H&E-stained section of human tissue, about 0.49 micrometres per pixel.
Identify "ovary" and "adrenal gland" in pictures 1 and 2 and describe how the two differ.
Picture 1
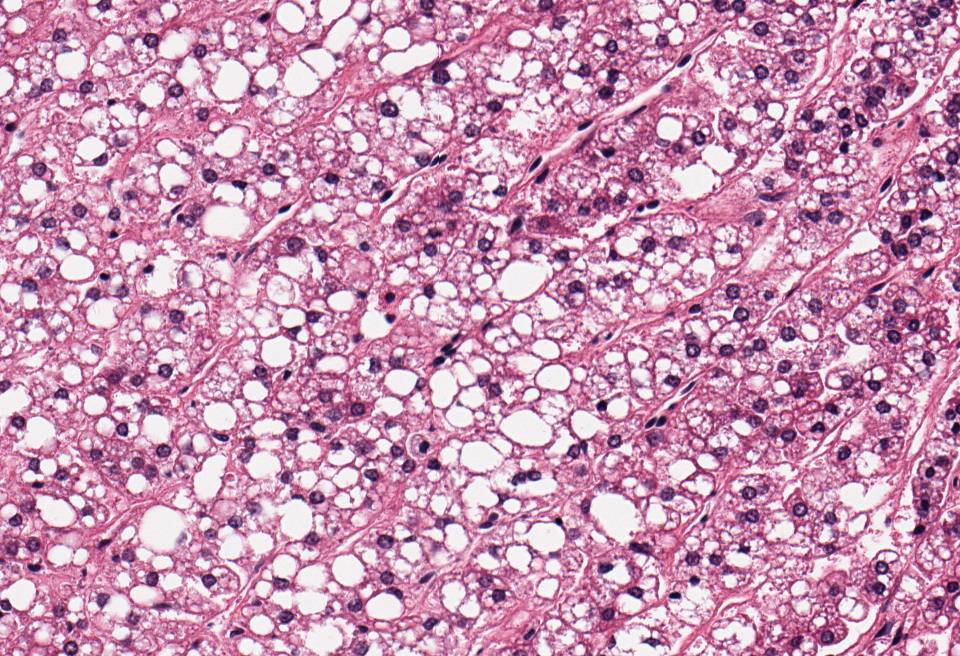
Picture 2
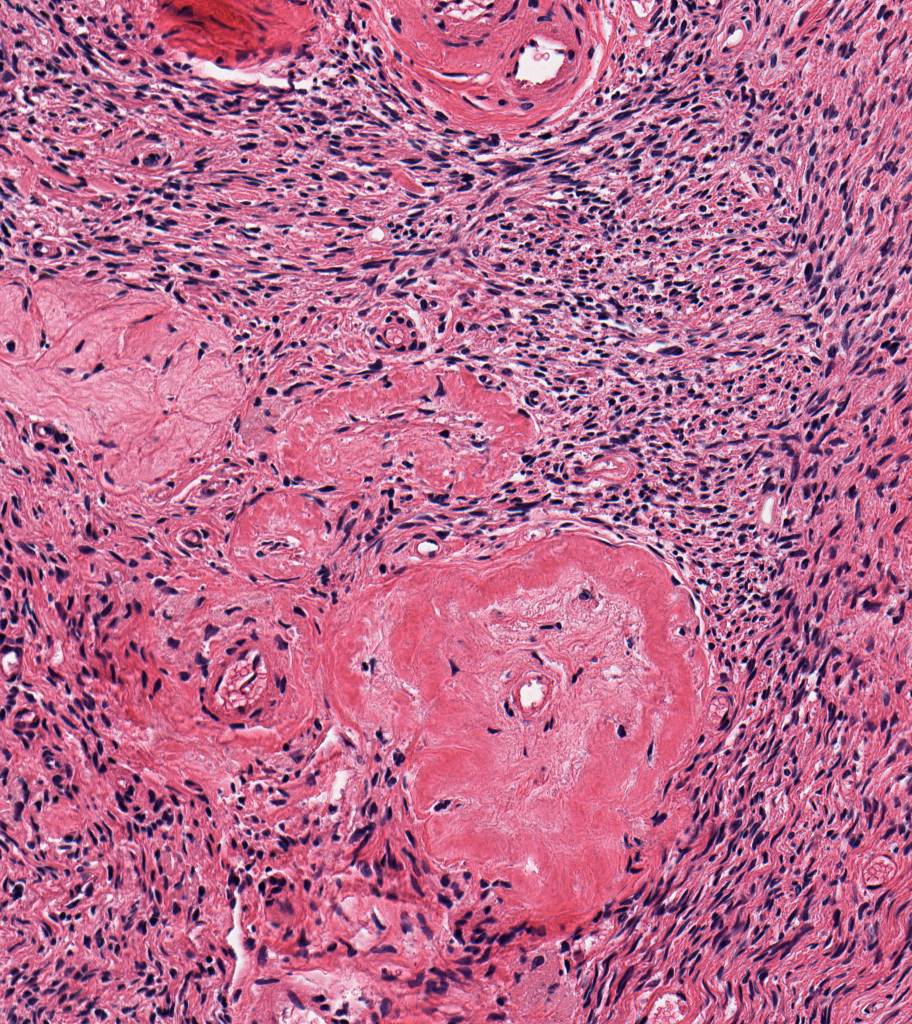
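So, as I read them, picture 1 is adrenal gland and picture 2 is ovary. In the first, cords and nests form a solid sheet across the field with no gland lumens, and most cells are filled with clear, round vacuoles of varying size.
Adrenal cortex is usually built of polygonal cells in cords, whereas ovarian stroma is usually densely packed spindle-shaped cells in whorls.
In the second, I see sheets of spindle cells with dark, tapered, elongated nuclei and scant, poorly defined pink cytoplasm surrounding rounded nodules of pink, glassy hyaline material. Those nodules have only sparse nuclei, and several hold small vessel lumens.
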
